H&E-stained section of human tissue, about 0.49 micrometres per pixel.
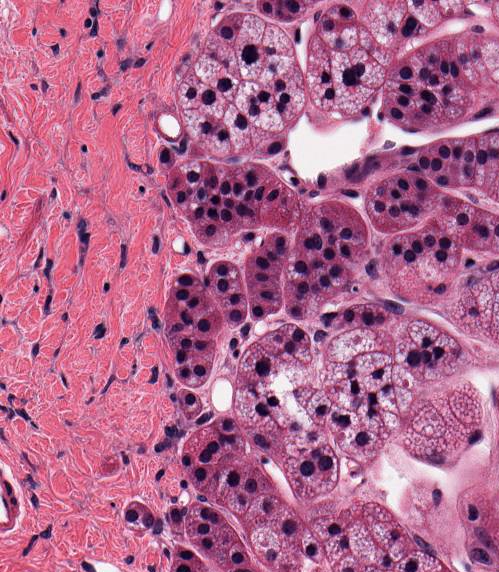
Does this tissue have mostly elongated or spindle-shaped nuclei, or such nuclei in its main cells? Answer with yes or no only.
No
